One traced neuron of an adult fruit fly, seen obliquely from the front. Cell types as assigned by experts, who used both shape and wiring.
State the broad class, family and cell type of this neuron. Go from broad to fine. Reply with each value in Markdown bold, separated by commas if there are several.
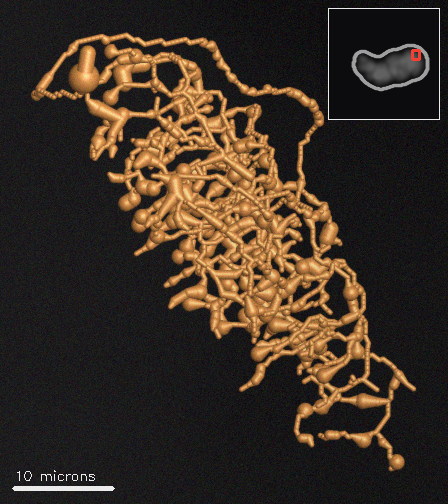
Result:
**optic-lobe intrinsic neuron**, **Pm**, **Pm2a**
